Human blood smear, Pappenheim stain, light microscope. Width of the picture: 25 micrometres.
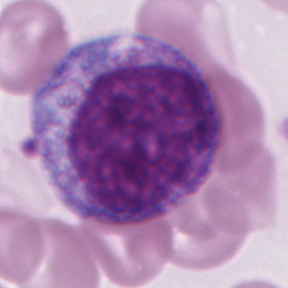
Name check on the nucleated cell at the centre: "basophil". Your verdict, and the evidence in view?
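I see a roughly round cell, about 17 micrometres across, with fine purple granules scattered through its cytoplasm and red cells touching it along its right side. Its nucleus fills about 70% of the cell's area and lies toward the lower right.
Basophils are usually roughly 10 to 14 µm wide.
At 17 micrometres, then, this cell is larger than a basophil usually is.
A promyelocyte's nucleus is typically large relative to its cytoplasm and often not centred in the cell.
That matches this large nucleus lying toward the lower right. So I take this cell to be a promyelocyte, not a basophil.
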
